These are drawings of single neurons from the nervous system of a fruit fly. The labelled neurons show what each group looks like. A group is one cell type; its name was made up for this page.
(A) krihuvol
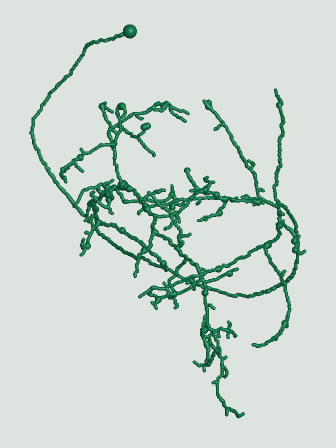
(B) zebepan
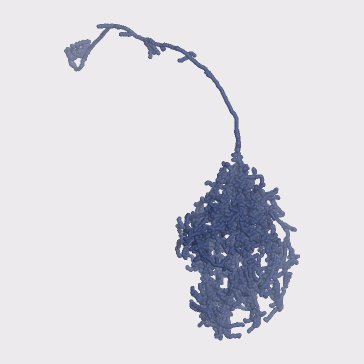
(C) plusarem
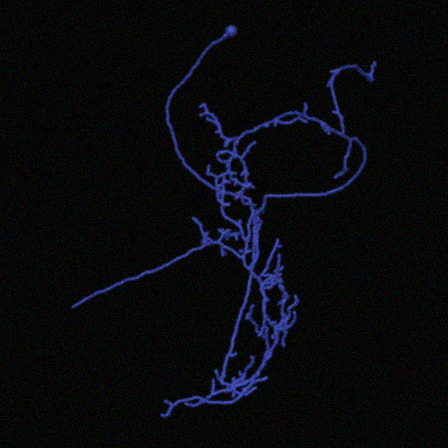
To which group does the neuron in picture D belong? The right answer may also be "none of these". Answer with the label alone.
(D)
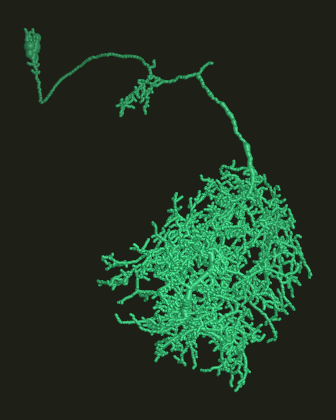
zebepan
